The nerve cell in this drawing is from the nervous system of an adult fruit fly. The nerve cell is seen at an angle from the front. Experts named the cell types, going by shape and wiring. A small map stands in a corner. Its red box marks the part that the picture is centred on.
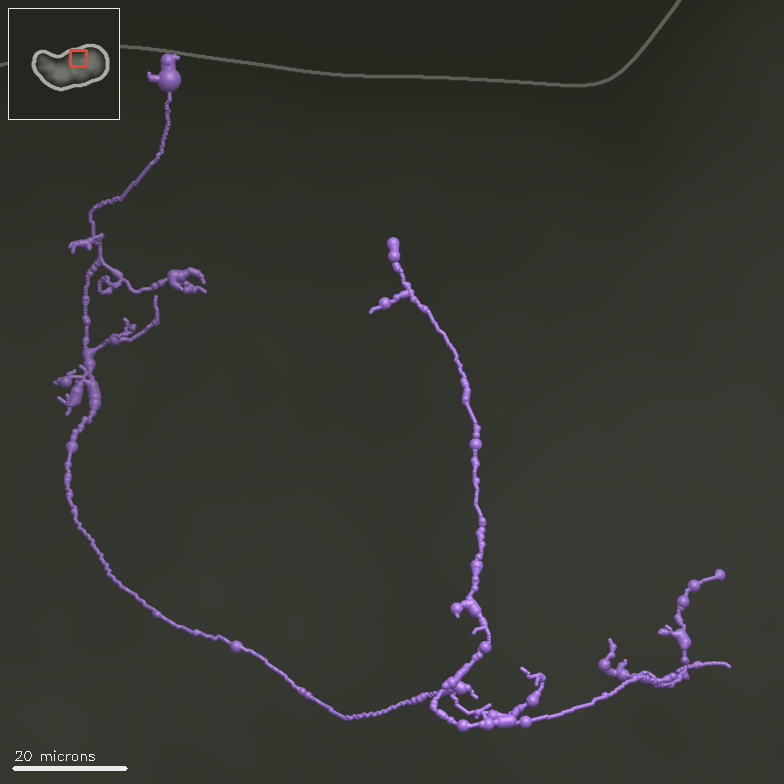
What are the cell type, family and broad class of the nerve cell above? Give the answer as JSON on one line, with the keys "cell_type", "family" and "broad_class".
{"cell_type": "KCa'b'-m", "family": "class Kenyon Cell", "broad_class": "central-brain intrinsic neuron"}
